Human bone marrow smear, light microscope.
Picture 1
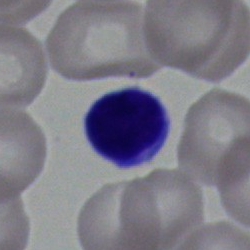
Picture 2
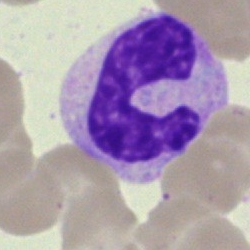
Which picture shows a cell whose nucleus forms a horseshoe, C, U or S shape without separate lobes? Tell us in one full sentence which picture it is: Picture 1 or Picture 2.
There is a band-shaped, curved nucleus without separate lobes in picture 2.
